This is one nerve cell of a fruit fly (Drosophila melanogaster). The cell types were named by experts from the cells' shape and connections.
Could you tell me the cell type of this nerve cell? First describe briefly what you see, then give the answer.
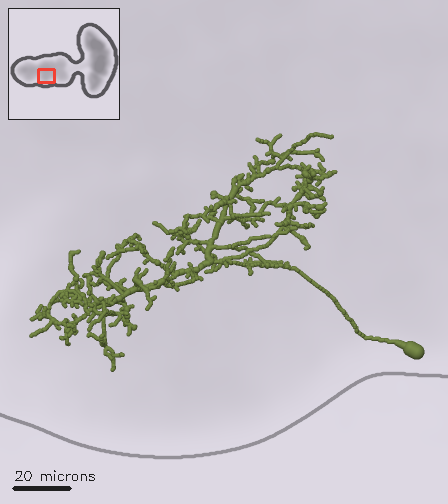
It lies in the nerve cord. From left to right in the picture it spans about 140 microns. Dozens of branch ends can be seen. Its broad class is nerve-cord intrinsic neuron. It is of cell type IN09A024.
